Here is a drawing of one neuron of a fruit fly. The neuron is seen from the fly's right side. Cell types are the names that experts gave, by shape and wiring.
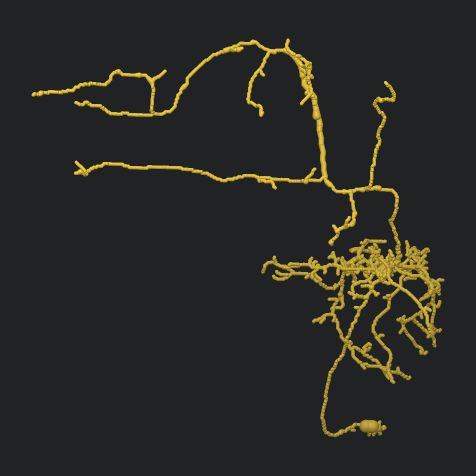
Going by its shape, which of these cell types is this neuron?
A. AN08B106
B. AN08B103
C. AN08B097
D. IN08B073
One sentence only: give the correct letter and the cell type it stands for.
Of all the options, it is D, IN08B073, that is the neuron's cell type.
